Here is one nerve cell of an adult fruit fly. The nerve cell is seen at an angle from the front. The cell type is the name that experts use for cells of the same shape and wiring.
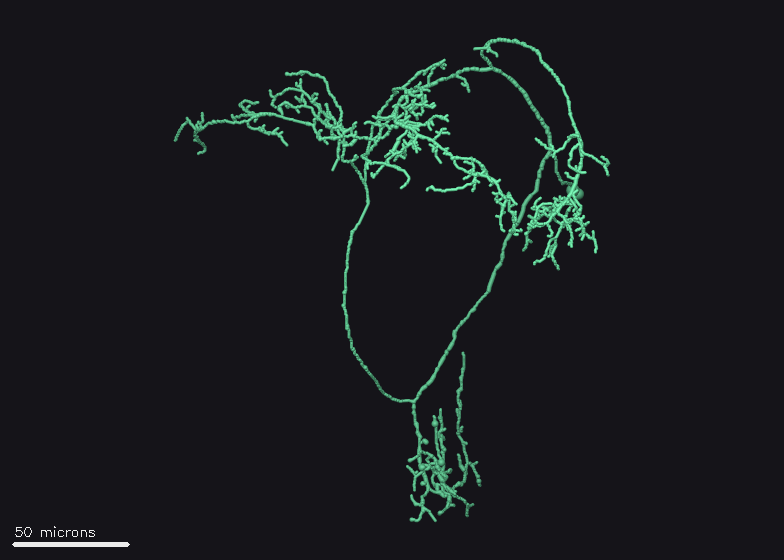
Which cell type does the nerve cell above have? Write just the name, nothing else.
SMP720m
